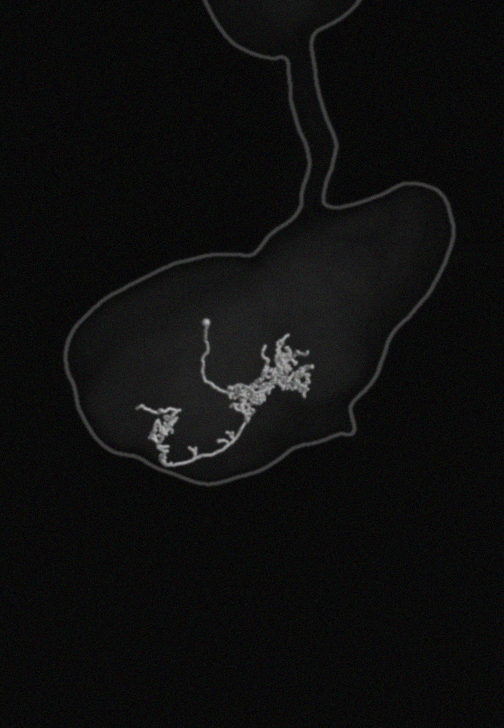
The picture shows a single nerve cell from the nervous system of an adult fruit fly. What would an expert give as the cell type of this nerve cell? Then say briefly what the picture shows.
Its cell type is pC1_12b. This is a central-brain intrinsic neuron. The cell body can be seen in the middle of the picture. In this view it is about as wide as it is tall.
